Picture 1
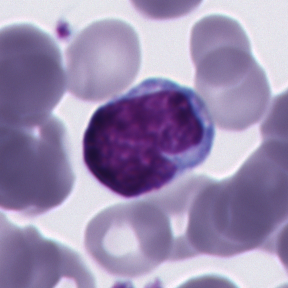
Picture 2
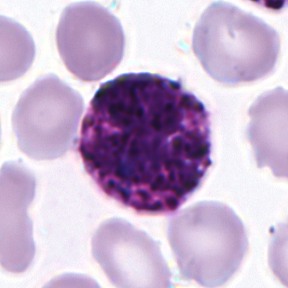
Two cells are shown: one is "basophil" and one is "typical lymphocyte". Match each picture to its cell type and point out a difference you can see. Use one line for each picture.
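Picture 1: typical lymphocyte. The cytoplasm shows no visible granules.
Picture 2: basophil. The cell is densely packed with coarse dark purple granules.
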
